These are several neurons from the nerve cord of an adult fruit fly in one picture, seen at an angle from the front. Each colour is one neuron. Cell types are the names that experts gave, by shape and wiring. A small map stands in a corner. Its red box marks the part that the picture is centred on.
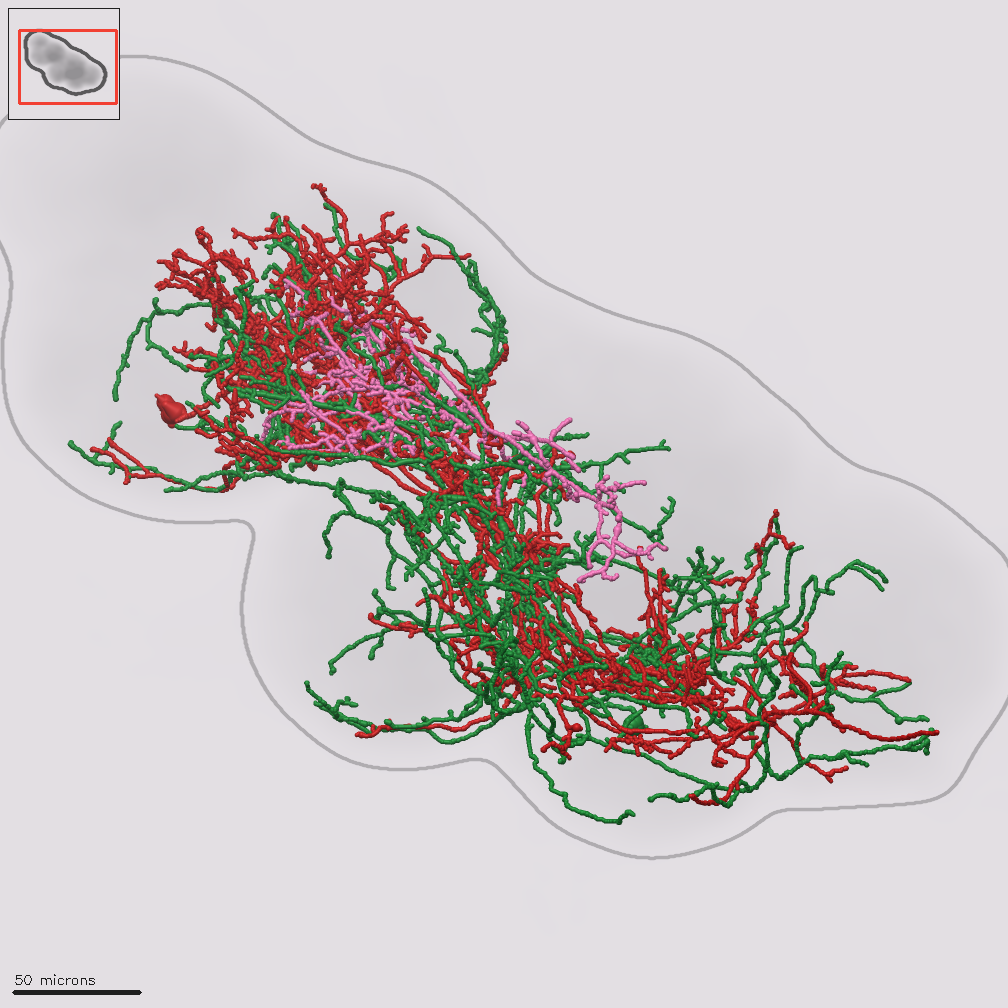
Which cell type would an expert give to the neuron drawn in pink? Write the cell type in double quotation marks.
"IN05B037"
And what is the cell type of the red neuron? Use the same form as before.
"AN05B005"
